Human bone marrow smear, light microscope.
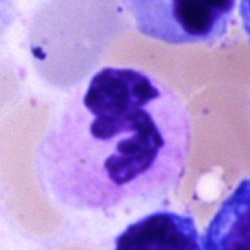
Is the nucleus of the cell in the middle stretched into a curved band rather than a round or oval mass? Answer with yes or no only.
Yes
